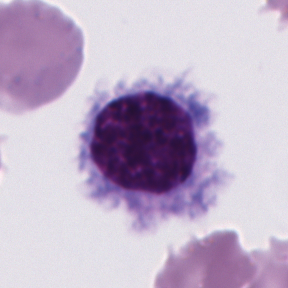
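Hairy cell at the centre of a stained smear of peripheral blood. First, fine hair-like projections stick out from the cell on every side. Second, the nucleus is round, with neither a notch nor lobes. Third, no nucleolus stands out within it. Last, the cytoplasm shows no granules.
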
